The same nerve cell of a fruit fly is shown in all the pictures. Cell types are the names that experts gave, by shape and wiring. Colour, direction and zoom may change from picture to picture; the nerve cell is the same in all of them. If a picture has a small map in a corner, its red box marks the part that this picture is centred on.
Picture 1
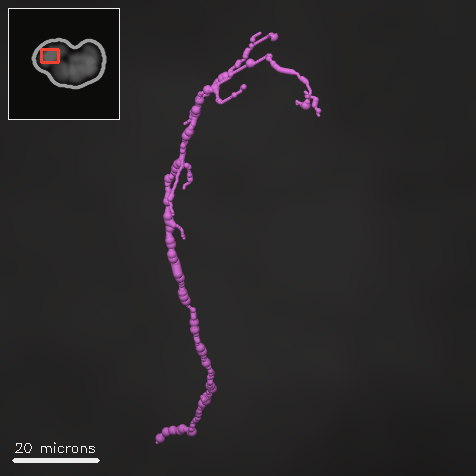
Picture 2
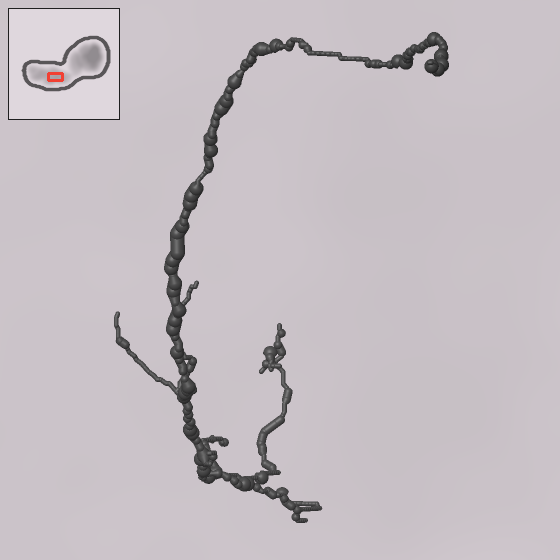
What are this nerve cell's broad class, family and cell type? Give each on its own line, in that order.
sensory neuron entering the nerve cord
class gustatory
WG2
